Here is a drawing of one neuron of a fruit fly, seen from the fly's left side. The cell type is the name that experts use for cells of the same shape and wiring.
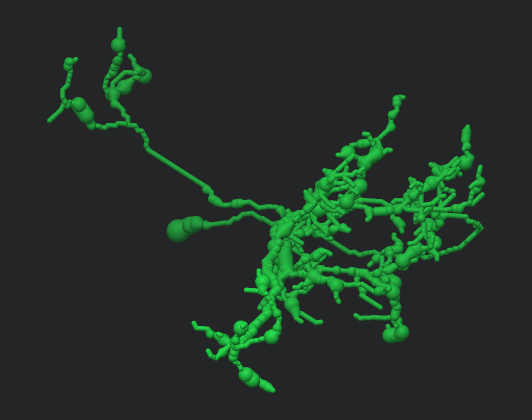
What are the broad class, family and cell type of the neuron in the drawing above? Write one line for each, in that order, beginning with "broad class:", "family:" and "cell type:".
broad class: optic-lobe intrinsic neuron
family: Y
cell type: Y11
